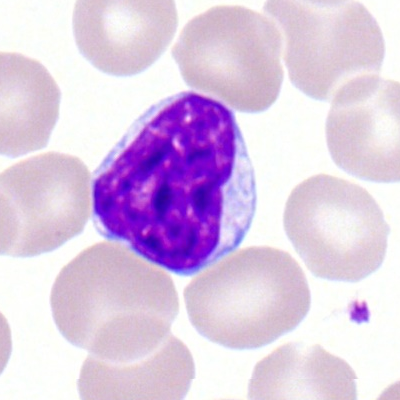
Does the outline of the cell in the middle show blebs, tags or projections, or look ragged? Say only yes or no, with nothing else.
No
